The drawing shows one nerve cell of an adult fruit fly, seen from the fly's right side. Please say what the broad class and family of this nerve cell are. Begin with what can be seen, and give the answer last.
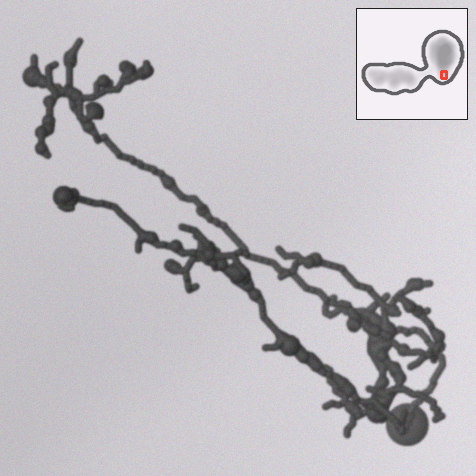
Its cell body lies at the lower right of the picture. As drawn here it is about as wide as it is tall. Its broad class is optic-lobe intrinsic neuron. Its family is Mi.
